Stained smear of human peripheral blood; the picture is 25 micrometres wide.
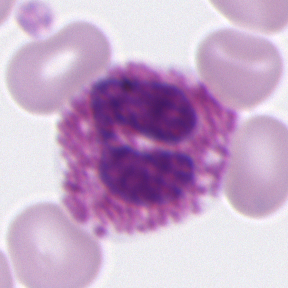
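Eosinophil, central in the field: the outline is roughly round, its edge finely bumpy where granules reach the surface. Its nucleus has two lobes, one sitting above the other, with a narrow pale gap between them. Chromatin is dense, dark purple and clumped.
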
